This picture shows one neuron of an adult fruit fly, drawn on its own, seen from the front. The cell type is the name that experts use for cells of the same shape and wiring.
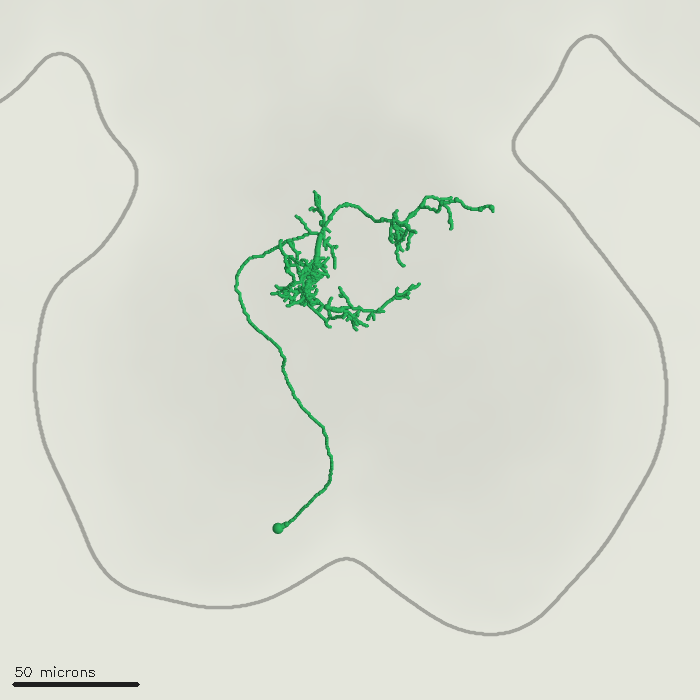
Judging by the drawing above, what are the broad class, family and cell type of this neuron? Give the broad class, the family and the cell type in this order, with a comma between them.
nerve-cord intrinsic neuron, hemilineage 06A, IN06A085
